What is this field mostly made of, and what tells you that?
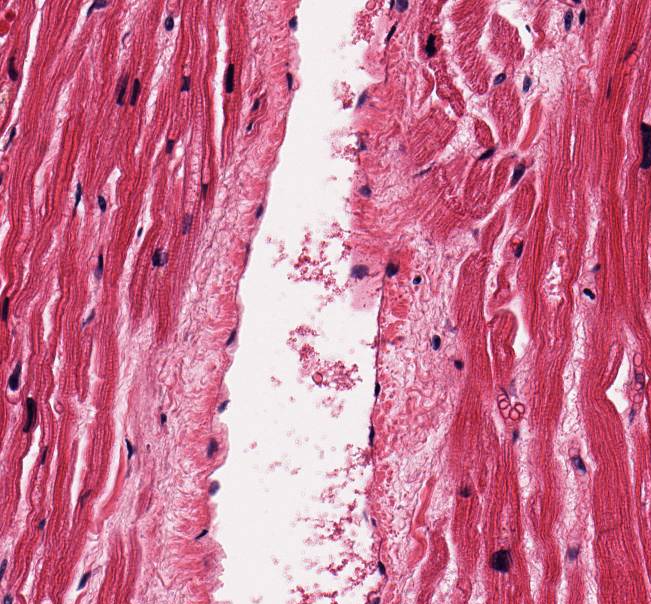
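Myocardium is the main tissue in this field. Point one: most muscle fibres run roughly vertically, parallel to the central cleft. Point two: narrow clear gaps separate many of the fibres. Point three: pale pink, loose fibrillar connective tissue lines both sides of the cleft, and a small cluster of red blood cells lies among the fibres at lower right.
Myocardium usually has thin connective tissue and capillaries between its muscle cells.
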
